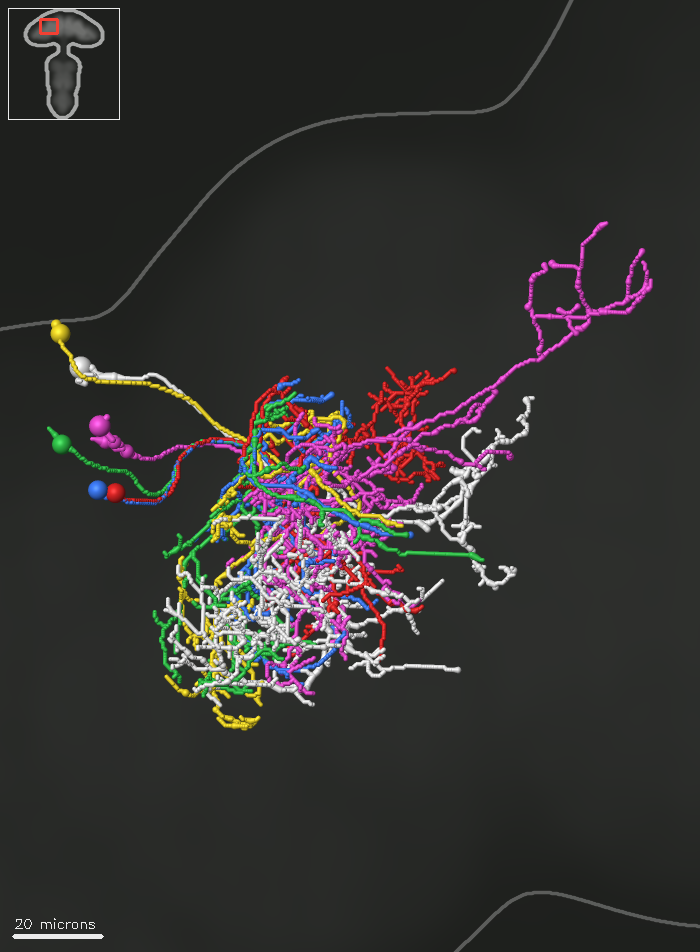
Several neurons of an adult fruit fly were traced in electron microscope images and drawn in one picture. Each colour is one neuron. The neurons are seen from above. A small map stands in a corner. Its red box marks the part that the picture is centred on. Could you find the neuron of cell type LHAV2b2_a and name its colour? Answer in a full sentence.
The colour is white.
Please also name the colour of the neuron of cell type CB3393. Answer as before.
The colour is green.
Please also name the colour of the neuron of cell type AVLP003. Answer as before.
The colour is red.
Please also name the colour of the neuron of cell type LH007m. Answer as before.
The colour is magenta.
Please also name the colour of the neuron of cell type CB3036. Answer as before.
The colour is blue.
